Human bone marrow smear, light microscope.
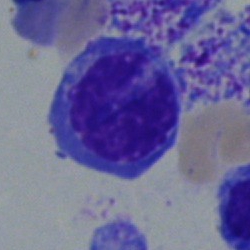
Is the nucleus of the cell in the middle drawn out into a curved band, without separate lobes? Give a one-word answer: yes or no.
No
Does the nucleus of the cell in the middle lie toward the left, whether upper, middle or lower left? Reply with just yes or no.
No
